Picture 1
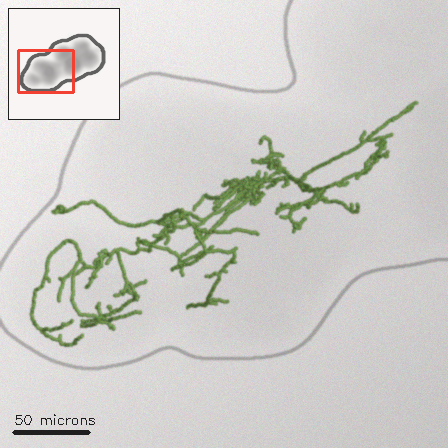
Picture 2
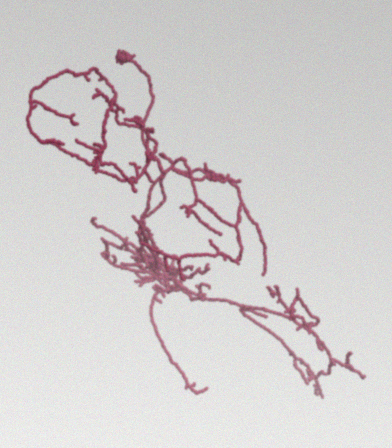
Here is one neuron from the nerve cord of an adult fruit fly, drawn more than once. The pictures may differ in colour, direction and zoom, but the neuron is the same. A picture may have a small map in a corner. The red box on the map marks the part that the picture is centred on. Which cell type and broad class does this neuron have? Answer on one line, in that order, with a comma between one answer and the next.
INXXX245, nerve-cord intrinsic neuron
